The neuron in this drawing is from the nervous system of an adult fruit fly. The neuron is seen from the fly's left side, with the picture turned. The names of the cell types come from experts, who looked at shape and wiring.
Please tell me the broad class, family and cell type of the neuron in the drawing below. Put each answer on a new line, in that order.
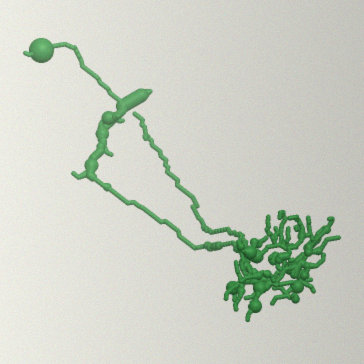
optic-lobe intrinsic neuron
T
T4c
